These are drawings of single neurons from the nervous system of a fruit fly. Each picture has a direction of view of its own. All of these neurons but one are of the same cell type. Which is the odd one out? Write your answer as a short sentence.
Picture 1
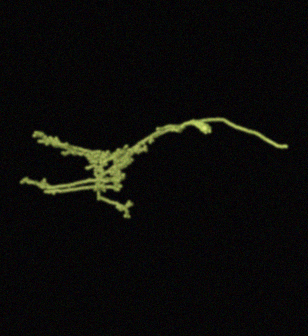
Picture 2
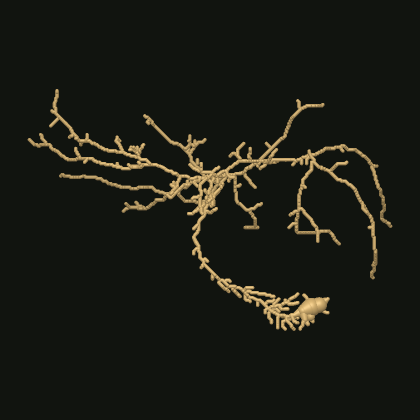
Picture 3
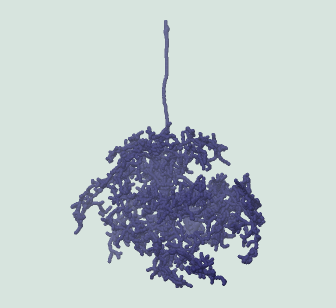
Picture 1 is the odd one out.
